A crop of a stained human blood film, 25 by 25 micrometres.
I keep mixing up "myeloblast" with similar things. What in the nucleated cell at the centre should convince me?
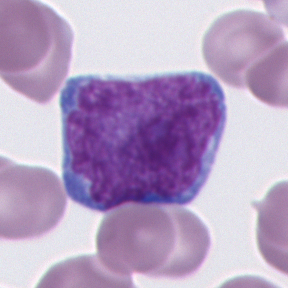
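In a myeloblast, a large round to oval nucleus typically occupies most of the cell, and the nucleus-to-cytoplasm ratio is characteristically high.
Here the nucleus, about 14 micrometres across, fills about 80% of the cell's area, with only a narrow rim of cytoplasm, widest at the lower-left corner, so this part fits.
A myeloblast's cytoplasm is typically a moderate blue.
The rim here is blue, which also fits. What does not fit is the shape: the nucleus is roughly square rather than round to oval, following a cell outline that is angular, with fairly straight sides and blunt corners. No distinct nucleoli are visible.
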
